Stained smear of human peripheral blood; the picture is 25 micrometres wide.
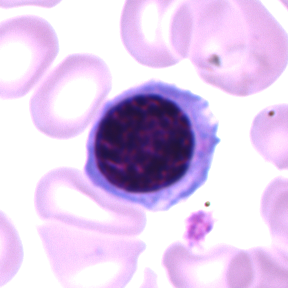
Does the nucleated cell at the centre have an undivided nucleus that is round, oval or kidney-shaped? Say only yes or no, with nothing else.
Yes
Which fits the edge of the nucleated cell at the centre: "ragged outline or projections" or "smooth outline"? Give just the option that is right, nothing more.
Ragged outline or projections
